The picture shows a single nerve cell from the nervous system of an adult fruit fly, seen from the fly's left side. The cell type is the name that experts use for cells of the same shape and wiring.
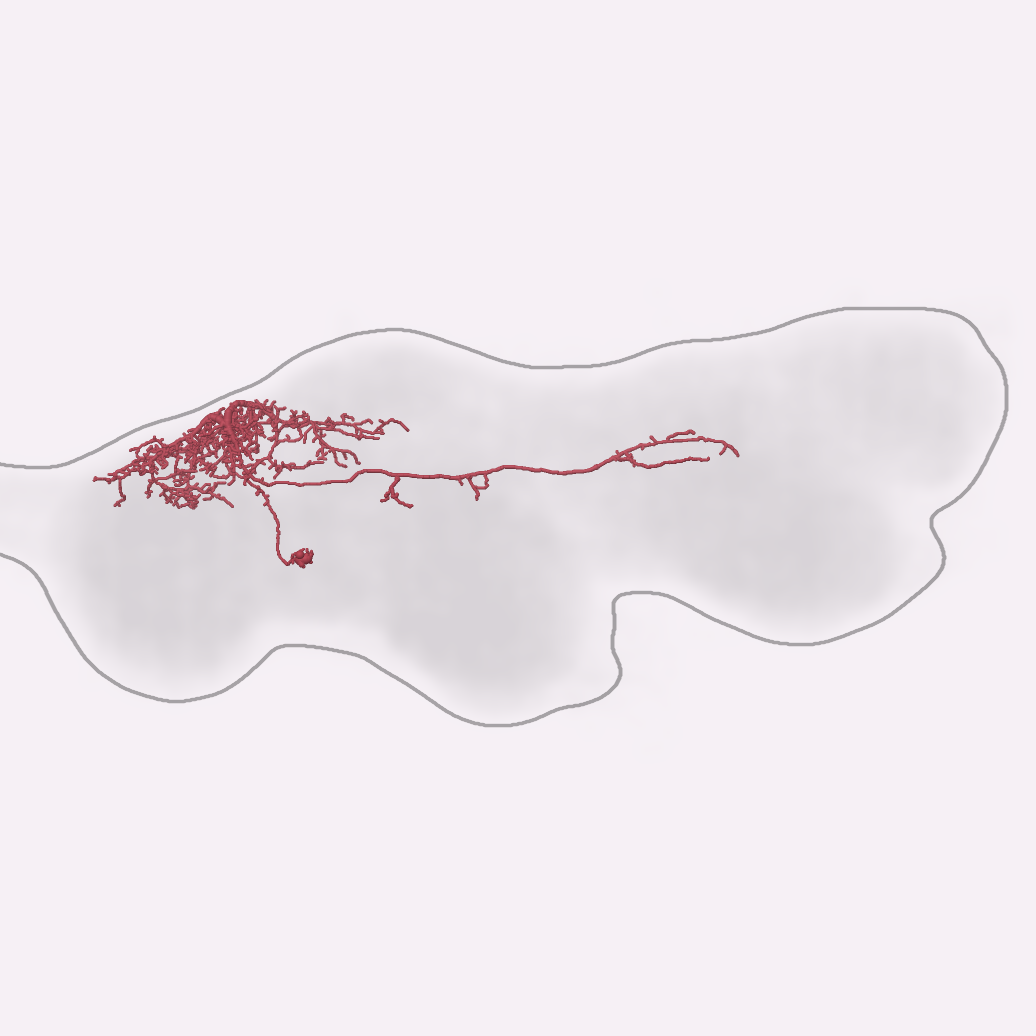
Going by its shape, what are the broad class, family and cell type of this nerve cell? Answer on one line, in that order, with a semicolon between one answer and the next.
nerve-cord intrinsic neuron; hemilineage 03B; IN03B022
